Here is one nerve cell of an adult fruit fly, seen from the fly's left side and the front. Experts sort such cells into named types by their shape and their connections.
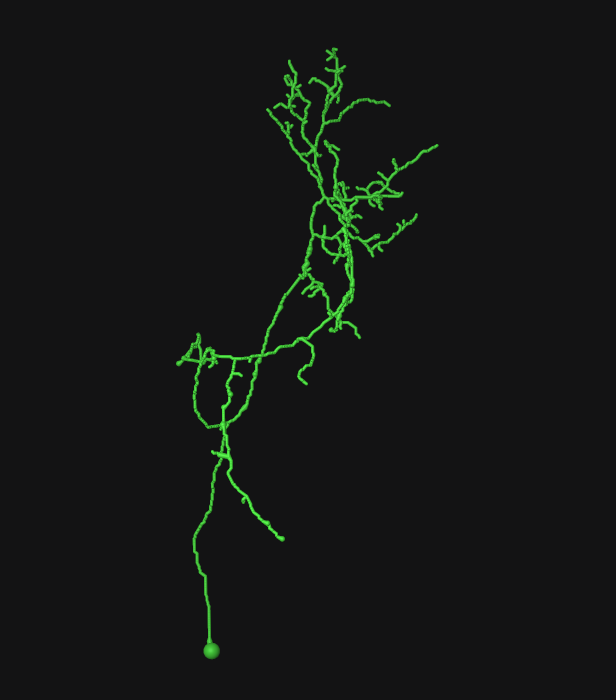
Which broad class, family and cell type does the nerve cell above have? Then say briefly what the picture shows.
This is a central-brain intrinsic neuron. The family is hemilineage VLPl&p2_lateral. The cell type is LHAV1a4. Dozens of branch ends can be seen. As drawn here it is taller than it is wide.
